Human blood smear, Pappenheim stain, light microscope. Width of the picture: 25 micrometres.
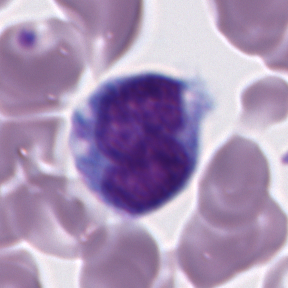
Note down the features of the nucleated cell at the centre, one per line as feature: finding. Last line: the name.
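Size: about 13 micrometres across
Outline: roughly rounded, yet somewhat irregular and angular rather than smoothly circular
Nucleus: fills most of the cell; folded, with a cleft across its middle dividing an upper from a lower part
Granules: none distinct in the cytoplasm
Extension: a pale, tapering piece of cytoplasm projecting from the upper right edge
Name: monocyte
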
